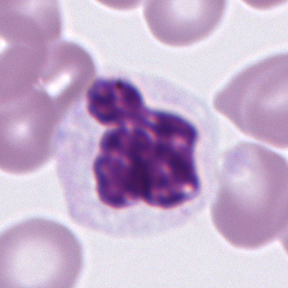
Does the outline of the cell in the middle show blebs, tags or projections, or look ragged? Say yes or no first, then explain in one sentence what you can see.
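No. The cell has a round, smooth outline.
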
